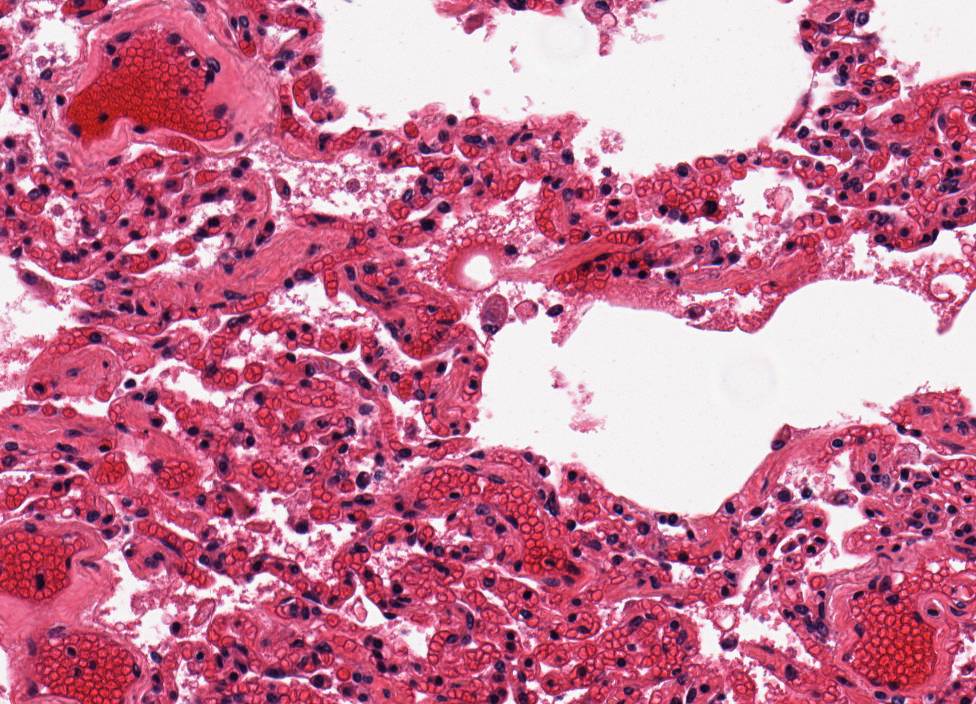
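Lung, haematoxylin and eosin. Capillaries in the thin walls are distended and tightly packed with red blood cells. Larger pink-walled vessels, each filled with packed red blood cells, occupy the top left, bottom left and bottom right corners. The lower half is denser than the upper right, with narrower spaces between walls. No glands are present in the field.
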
